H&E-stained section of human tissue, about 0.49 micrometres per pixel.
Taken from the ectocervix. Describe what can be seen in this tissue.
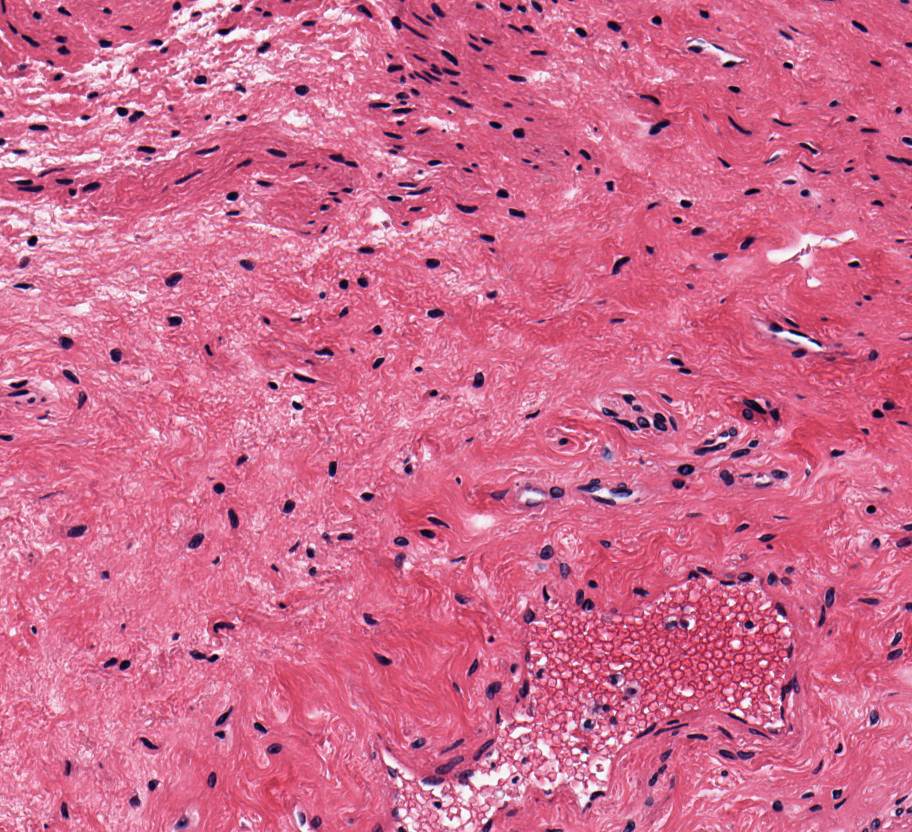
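Wavy collagen fibres run in varied directions rather than following one aligned course. Stromal cell nuclei are small, dark and oval to spindle-shaped. Toward the upper left the stroma is paler and looser, with a frayed fibrillary appearance. Near the bottom edge, right of centre, lies a packed cluster of red blood cells.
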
